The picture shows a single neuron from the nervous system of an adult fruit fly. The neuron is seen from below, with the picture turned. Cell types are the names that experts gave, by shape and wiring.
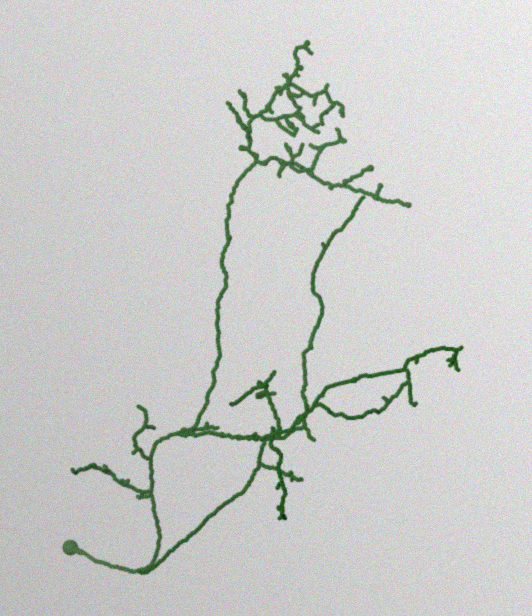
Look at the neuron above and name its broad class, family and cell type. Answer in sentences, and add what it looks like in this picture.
This is a central-brain intrinsic neuron. Its family is hemilineage SLPad1_posterior. It is of cell type SMP207. Its cell body lies at the lower left of the picture. The picture shows dozens of branch ends.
